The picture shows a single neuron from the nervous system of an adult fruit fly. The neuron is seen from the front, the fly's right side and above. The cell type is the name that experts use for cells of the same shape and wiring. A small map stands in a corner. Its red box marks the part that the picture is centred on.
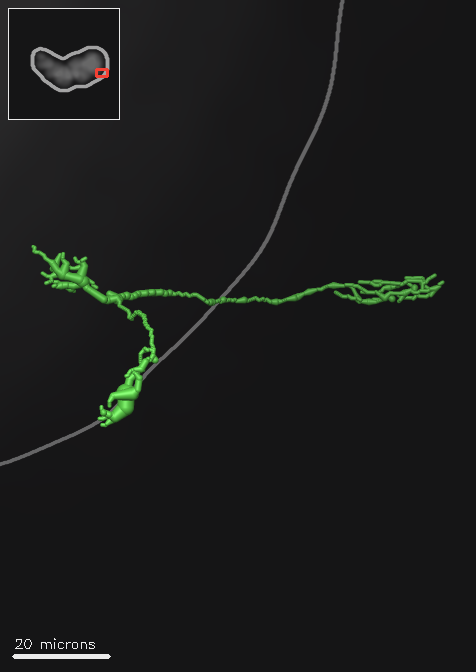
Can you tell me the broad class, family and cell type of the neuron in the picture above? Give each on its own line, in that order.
optic-lobe intrinsic neuron
T
T1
